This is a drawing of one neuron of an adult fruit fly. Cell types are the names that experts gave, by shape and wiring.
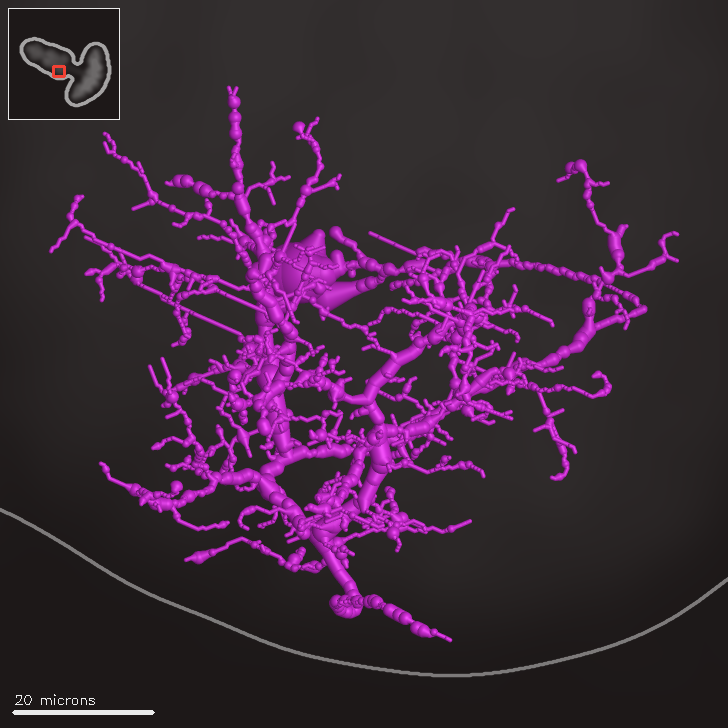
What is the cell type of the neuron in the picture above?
Tergotr. MN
